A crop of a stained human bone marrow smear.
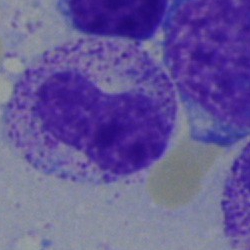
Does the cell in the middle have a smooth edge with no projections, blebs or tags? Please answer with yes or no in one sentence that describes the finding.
Yes, the border of this cell is smooth and even.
